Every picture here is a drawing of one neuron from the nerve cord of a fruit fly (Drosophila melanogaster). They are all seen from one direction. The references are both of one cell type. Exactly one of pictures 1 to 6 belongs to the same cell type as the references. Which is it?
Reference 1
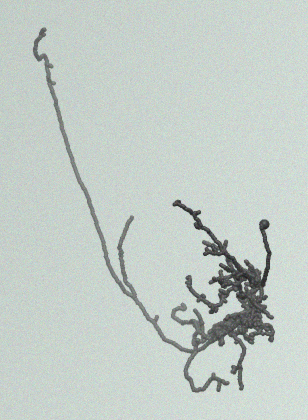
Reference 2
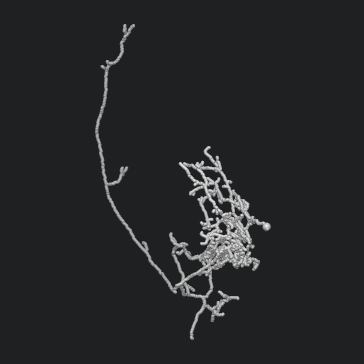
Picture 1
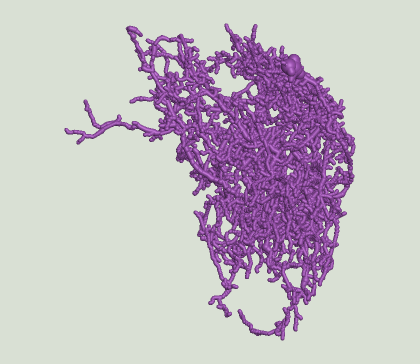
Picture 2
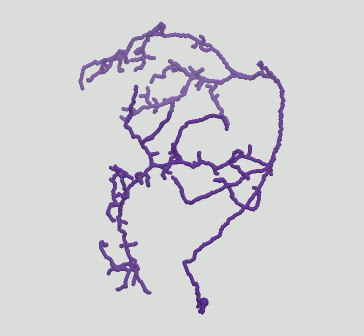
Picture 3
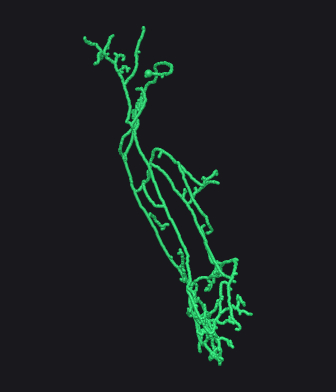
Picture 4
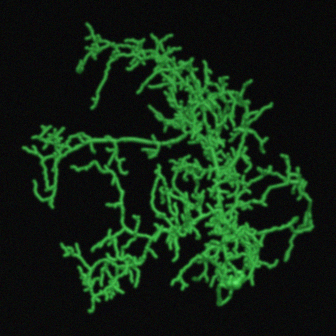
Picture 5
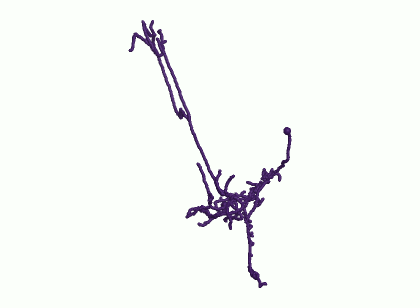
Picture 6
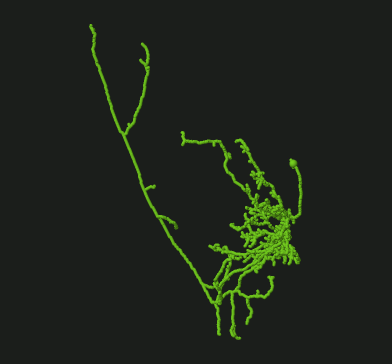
Picture 6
